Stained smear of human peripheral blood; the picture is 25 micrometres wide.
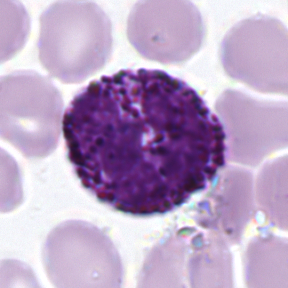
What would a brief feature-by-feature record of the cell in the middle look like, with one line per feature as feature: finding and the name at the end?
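Shape: round to slightly oval, as you can see
Granules: coarse and dark purple, packing the whole cell
Where they crowd: most densely along the rim
Nucleus: covered by granules, so its outline can't be traced
Name: basophil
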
